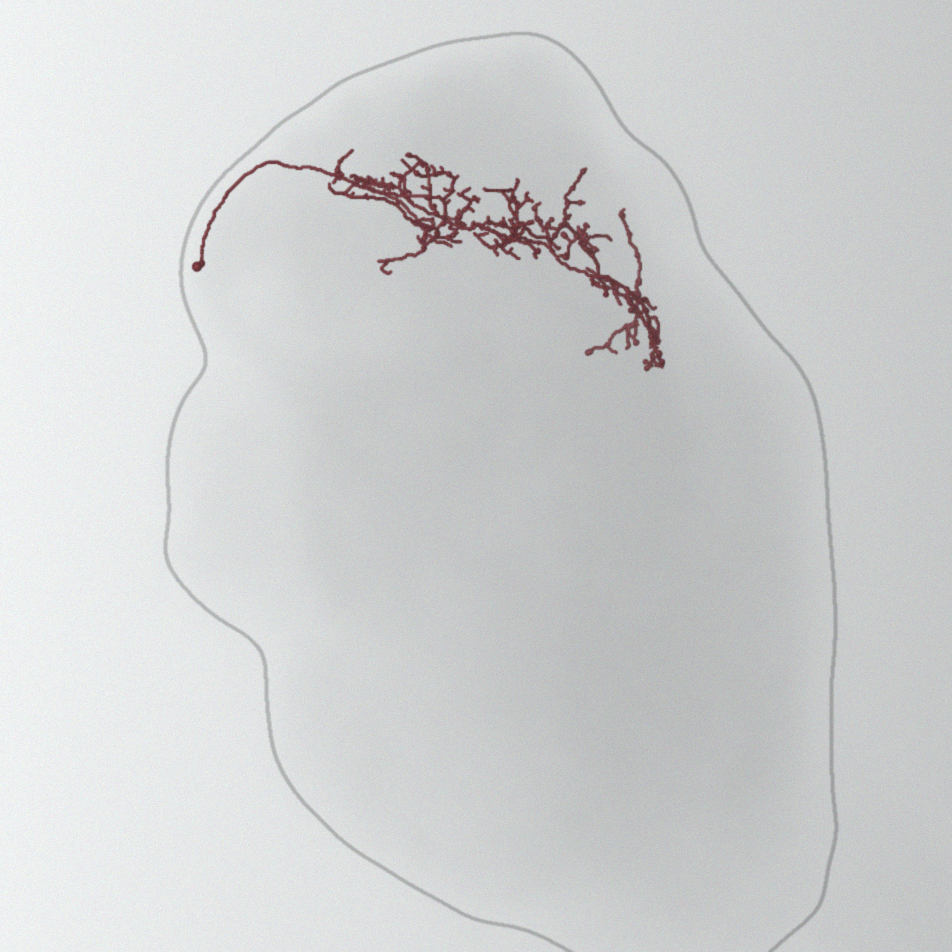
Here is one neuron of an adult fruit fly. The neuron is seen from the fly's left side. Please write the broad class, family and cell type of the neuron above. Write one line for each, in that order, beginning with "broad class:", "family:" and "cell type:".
broad class: central-brain intrinsic neuron
family: hemilineage SMPad2
cell type: SMP091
